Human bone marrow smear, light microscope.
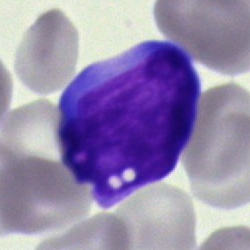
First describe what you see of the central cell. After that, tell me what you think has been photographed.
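Start with the nucleus, which fills most of the cell. Its chromatin is finely textured, without any coarse dark clumps. Now follow the cytoplasm around: it is widest at the upper left edge. Near the lower edge, two small round clear vacuoles sit side by side. What we have here is a blast.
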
